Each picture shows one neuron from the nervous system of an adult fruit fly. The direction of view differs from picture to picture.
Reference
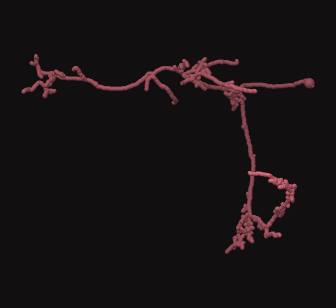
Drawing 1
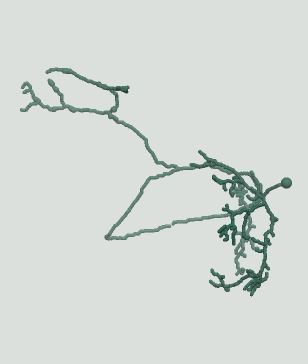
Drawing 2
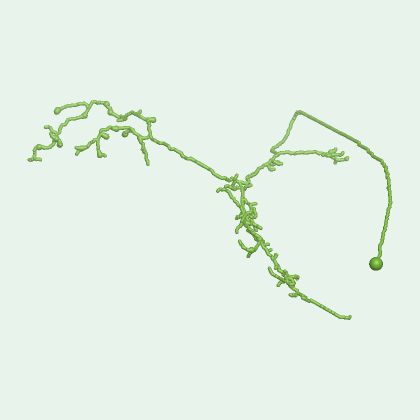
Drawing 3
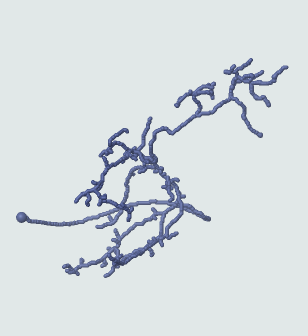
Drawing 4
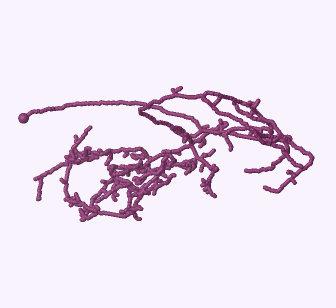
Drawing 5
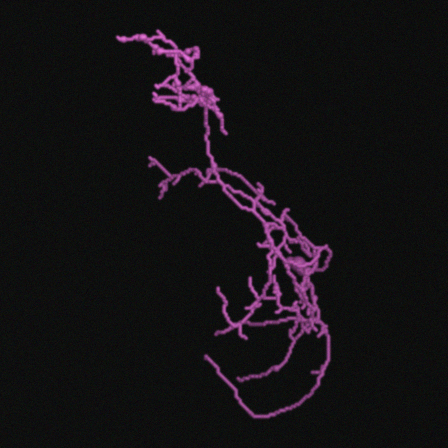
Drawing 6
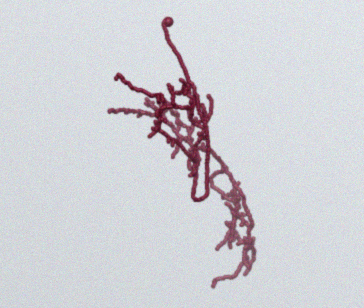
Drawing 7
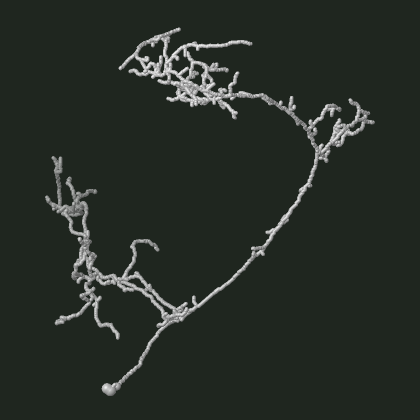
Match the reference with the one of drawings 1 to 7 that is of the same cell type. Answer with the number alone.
7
